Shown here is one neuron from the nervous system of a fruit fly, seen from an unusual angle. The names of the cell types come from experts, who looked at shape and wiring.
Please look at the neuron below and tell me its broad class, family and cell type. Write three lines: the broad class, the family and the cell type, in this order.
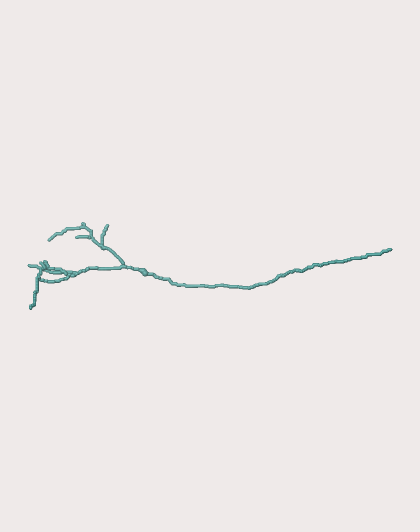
sensory neuron entering the nerve cord
class mechanosensory tactile
SNta37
